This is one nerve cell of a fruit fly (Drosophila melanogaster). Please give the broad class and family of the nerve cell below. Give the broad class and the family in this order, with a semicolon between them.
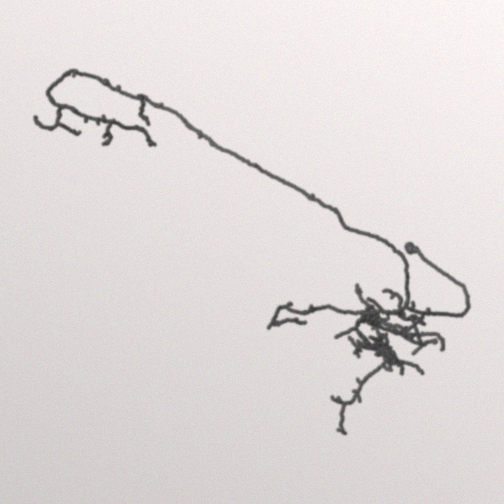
nerve-cord intrinsic neuron; hemilineage 19B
